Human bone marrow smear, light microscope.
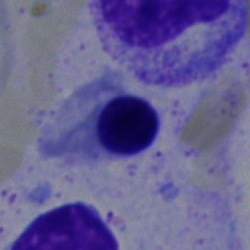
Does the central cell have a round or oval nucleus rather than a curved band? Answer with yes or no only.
Yes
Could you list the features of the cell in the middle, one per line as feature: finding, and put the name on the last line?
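Chromatin: dense, evenly dark purple-black, no pattern I can make out
Nucleoli: none seen
Cytoplasm: mostly left of the nucleus
Granules: none in the cytoplasm
Verdict: erythroblast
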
